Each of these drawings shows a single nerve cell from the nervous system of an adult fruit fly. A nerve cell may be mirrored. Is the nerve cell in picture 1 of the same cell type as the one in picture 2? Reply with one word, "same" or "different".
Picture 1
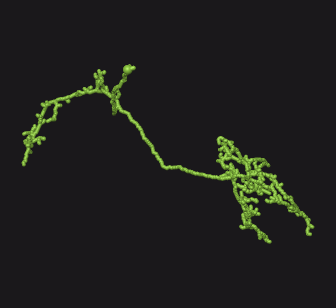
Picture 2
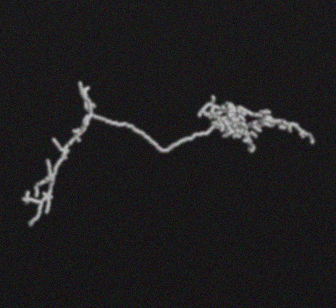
same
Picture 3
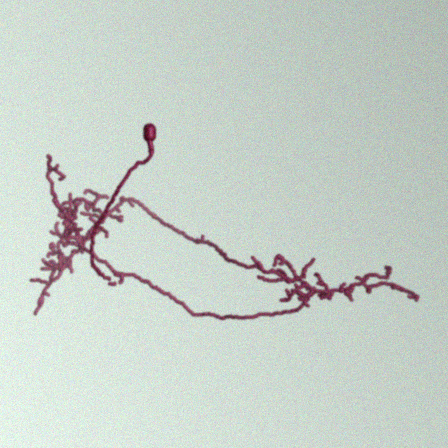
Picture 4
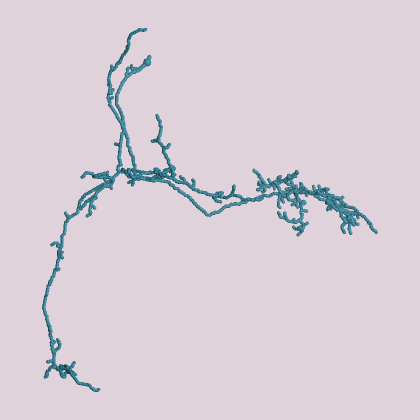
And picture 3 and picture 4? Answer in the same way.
different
